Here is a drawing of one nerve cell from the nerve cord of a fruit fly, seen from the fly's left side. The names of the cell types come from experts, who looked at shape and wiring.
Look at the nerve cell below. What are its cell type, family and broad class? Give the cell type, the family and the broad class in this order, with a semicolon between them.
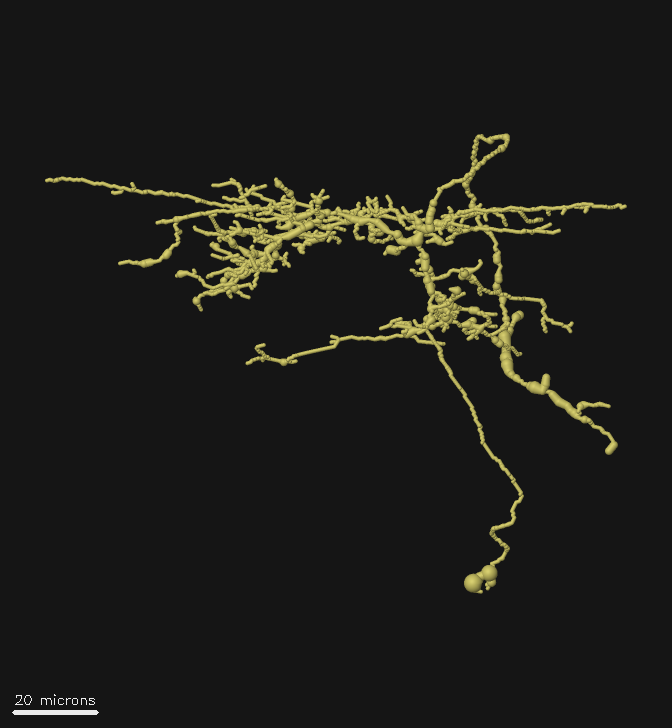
IN02A020; hemilineage 02A; nerve-cord intrinsic neuron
